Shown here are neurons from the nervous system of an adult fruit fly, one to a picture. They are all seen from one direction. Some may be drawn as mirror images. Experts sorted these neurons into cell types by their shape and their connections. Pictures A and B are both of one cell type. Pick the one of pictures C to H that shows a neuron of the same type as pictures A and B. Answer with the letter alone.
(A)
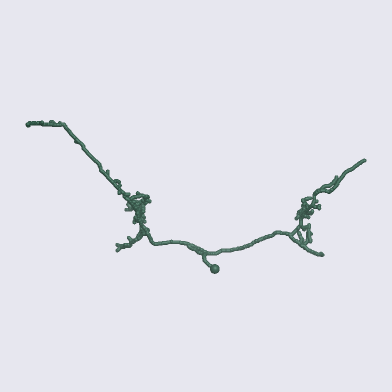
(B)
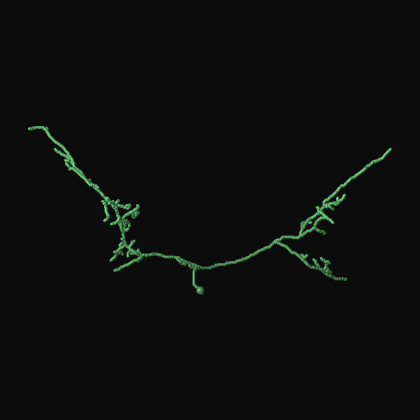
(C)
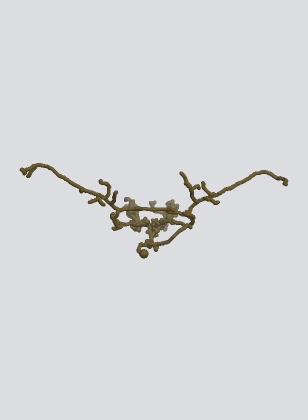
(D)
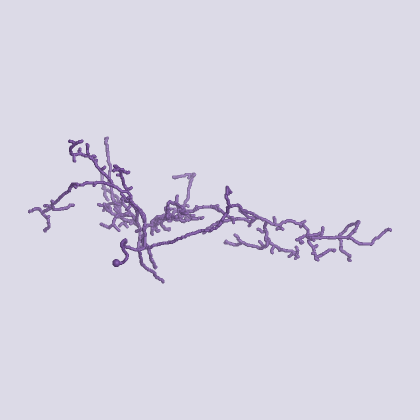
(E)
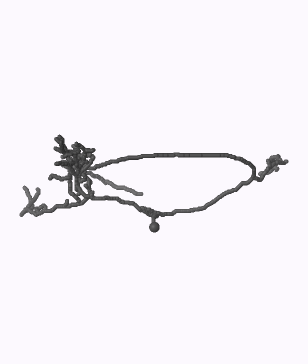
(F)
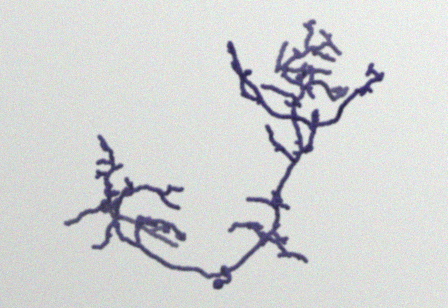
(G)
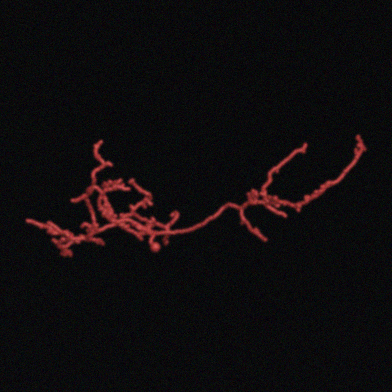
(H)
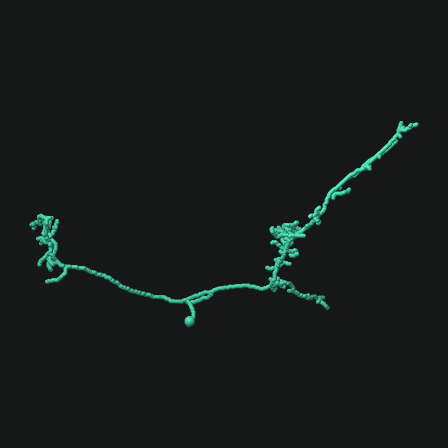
H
